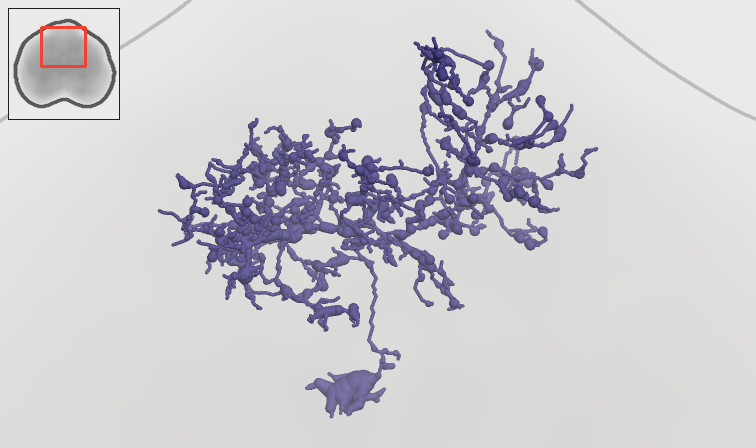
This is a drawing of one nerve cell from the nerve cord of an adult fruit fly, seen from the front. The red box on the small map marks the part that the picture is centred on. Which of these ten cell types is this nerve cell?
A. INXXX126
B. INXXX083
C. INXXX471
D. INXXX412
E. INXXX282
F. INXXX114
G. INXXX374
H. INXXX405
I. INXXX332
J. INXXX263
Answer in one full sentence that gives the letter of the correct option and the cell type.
Option E, the cell type INXXX282, describes the nerve cell.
